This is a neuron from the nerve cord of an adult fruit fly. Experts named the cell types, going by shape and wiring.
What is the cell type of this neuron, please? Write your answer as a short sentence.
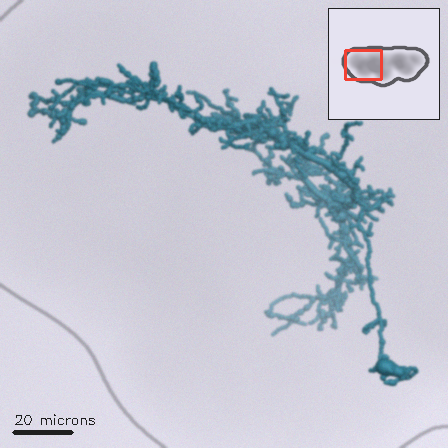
The cell type is IN12B018.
